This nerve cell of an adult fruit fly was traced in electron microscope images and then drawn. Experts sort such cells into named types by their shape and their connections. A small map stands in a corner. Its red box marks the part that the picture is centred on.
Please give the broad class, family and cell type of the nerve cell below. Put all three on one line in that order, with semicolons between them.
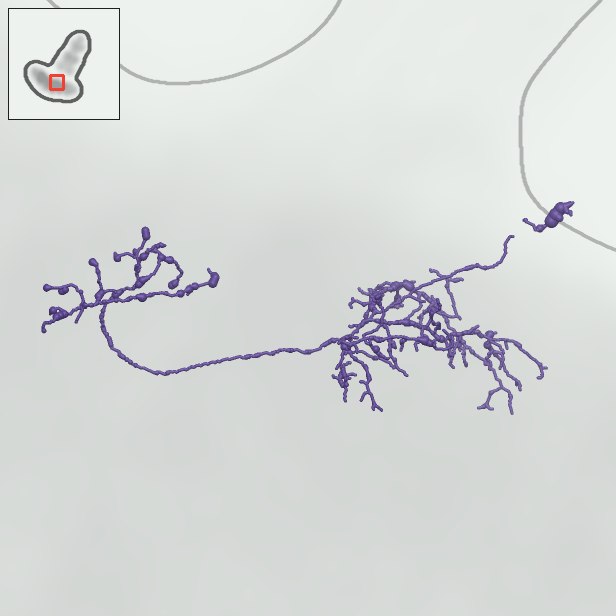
central-brain intrinsic neuron; hemilineage CLp2; SMP279_a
